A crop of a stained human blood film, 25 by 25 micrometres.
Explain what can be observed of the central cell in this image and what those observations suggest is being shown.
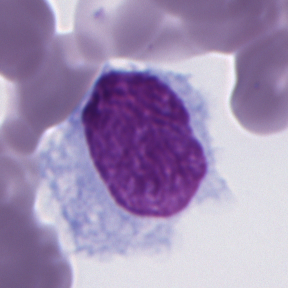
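The outline of this cell is irregular, with a ragged, frayed margin. Its nucleus lies off-centre, toward the upper right. A moderately wide rim of pale blue cytoplasm surrounds the nucleus, broadest on the left and below, and shows no distinct granules. This is a hairy cell.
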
